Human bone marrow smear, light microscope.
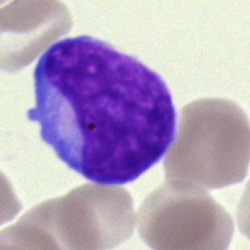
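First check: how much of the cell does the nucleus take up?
Most of it.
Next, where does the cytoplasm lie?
In a band along the left side, and a small blunt knob projects from that left edge.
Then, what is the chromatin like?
Purple and mottled, with no heavy dark clumps.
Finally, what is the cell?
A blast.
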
